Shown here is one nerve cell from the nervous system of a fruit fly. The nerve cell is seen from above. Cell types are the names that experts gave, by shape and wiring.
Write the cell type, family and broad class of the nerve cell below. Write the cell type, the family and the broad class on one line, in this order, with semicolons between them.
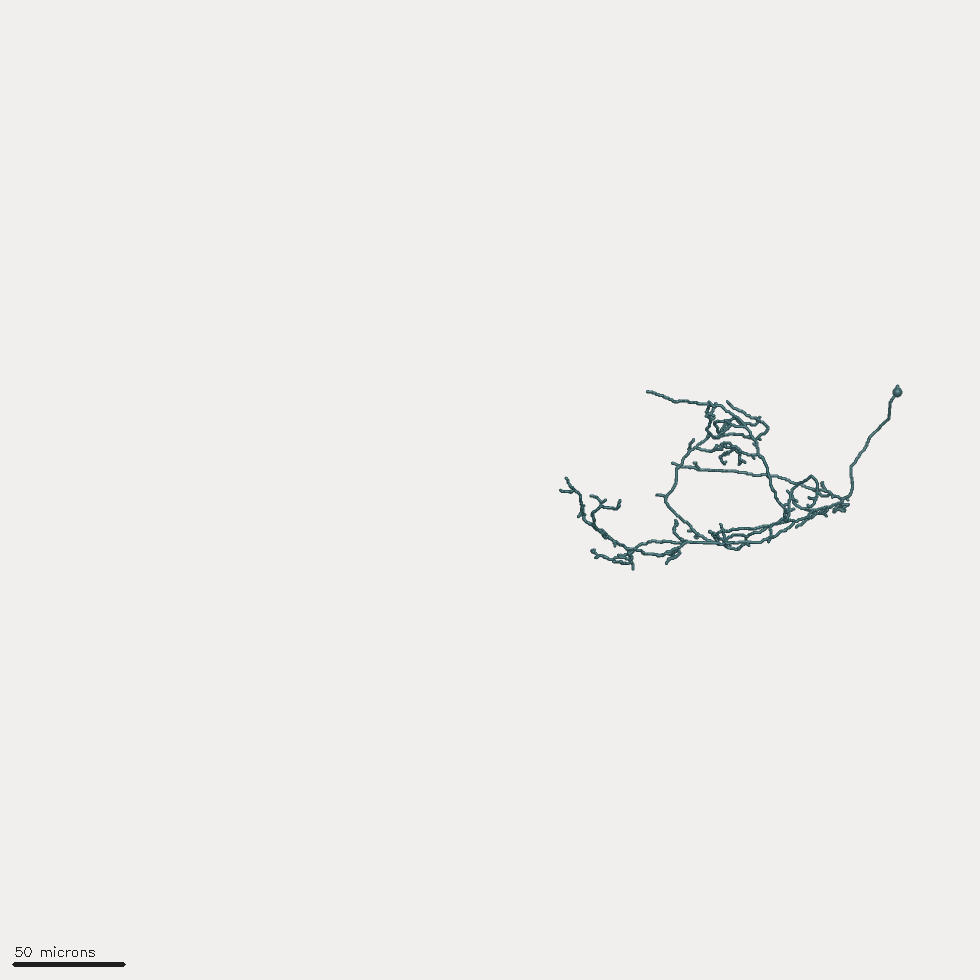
CB3566; hemilineage SLPal5; central-brain intrinsic neuron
